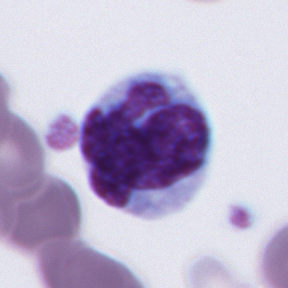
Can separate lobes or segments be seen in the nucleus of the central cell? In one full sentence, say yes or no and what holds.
Yes, the nucleus of this cell is divided into two or more lobes.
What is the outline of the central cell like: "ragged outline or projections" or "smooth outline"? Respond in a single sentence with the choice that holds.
No projections, blebs or ragged parts break the cell's outline.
